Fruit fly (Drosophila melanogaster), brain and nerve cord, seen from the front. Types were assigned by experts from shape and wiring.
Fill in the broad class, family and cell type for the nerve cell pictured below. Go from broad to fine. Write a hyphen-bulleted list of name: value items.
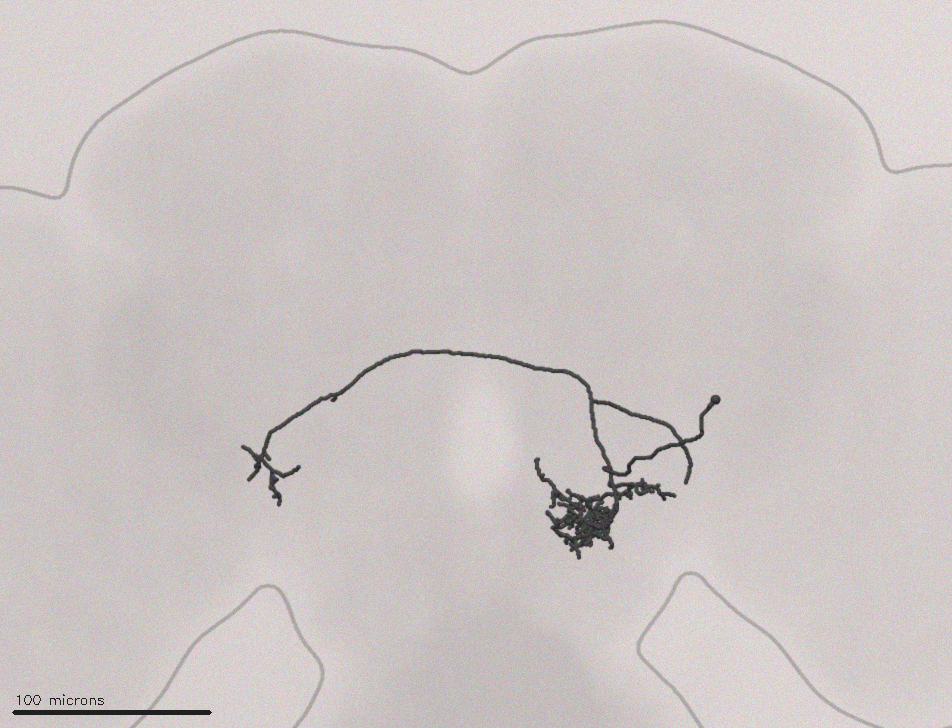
- broad class: central-brain intrinsic neuron
- family: hemilineage ALl1_ventral
- cell type: CB3673b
